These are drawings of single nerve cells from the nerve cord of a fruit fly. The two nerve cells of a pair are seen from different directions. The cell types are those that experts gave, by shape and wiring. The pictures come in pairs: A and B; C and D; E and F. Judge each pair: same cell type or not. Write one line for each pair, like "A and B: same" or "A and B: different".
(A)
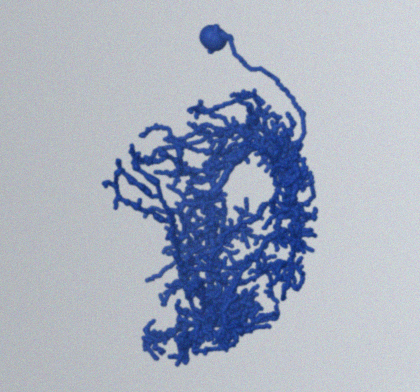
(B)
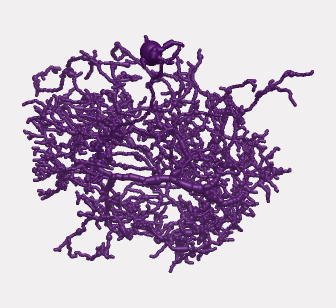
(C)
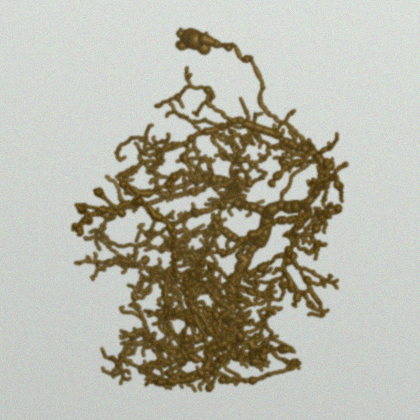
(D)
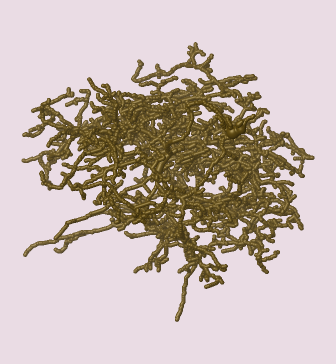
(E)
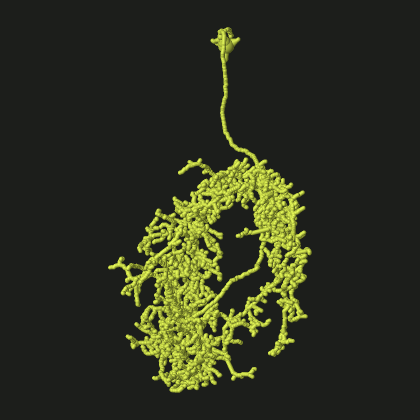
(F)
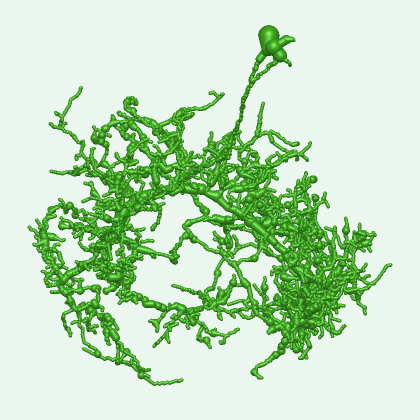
A and B: different
C and D: same
E and F: same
